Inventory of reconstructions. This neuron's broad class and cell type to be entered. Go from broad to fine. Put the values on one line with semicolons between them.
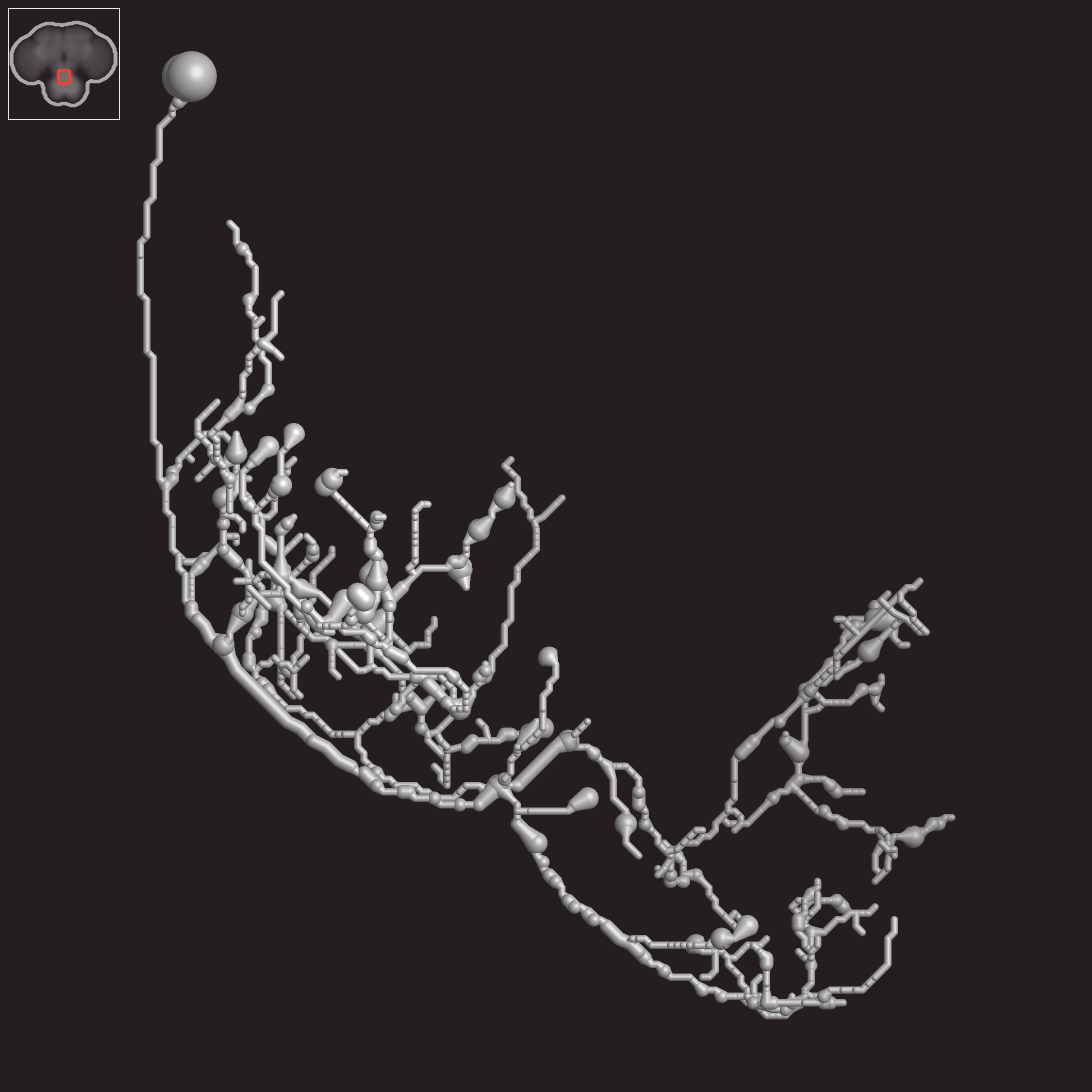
nerve-cord intrinsic neuron; INXXX429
